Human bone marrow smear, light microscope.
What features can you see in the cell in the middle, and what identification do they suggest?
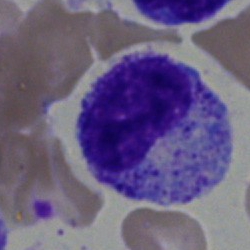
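Looking first at the nucleus, I'd say it fills more than half of the cell. Its chromatin is dense and takes a dark purple stain. The cytoplasm sits in the lower right, pale lilac-blue, and I can make out small purple granules scattered through it. I'd call it a myelocyte.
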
